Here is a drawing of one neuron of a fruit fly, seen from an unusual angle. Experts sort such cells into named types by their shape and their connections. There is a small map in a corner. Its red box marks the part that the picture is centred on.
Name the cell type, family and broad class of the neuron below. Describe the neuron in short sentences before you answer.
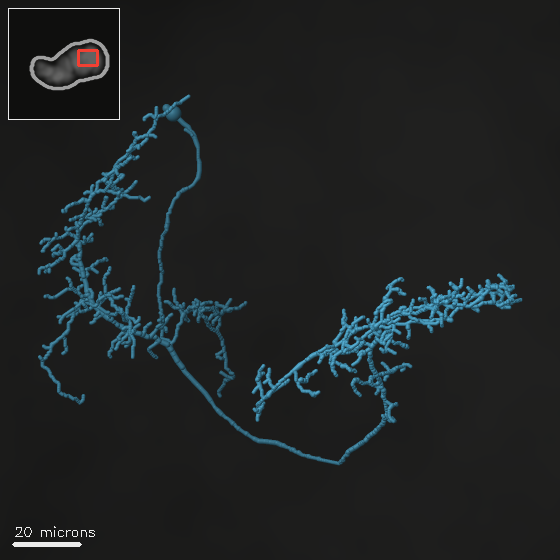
From left to right in the picture it spans about 150 microns. As drawn here it is wider than it is tall. Its cell type is LAL147_c. The family is hemilineage PSp1. This is a central-brain intrinsic neuron.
